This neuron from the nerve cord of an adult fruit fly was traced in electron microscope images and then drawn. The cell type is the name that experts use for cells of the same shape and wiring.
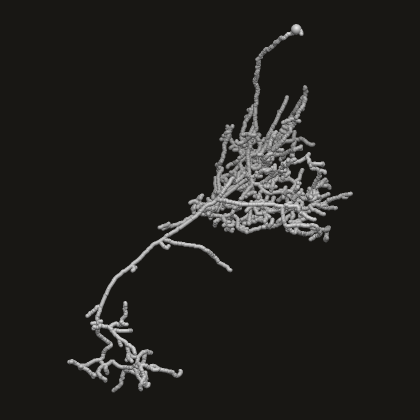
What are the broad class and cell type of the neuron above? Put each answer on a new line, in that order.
ascending neuron
INXXX063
